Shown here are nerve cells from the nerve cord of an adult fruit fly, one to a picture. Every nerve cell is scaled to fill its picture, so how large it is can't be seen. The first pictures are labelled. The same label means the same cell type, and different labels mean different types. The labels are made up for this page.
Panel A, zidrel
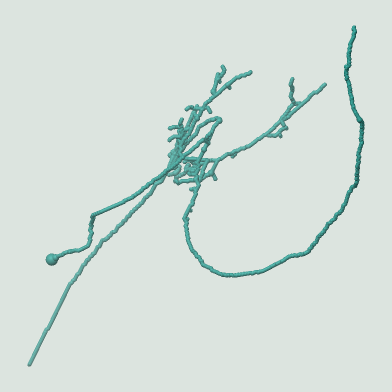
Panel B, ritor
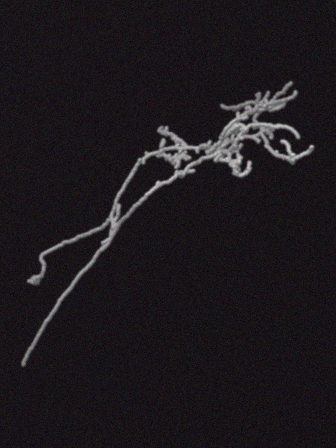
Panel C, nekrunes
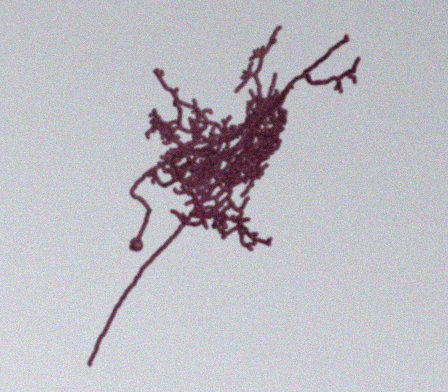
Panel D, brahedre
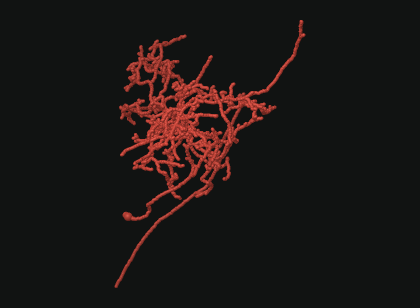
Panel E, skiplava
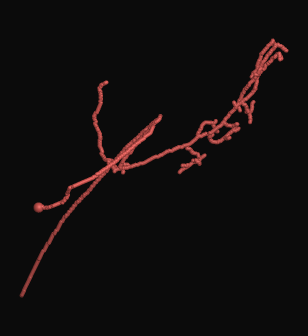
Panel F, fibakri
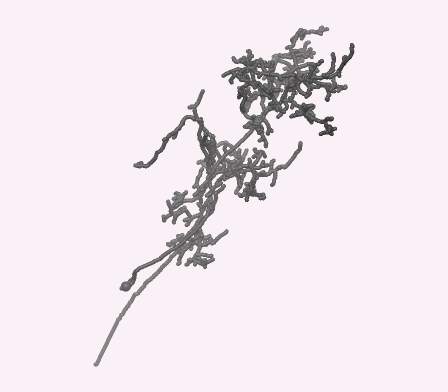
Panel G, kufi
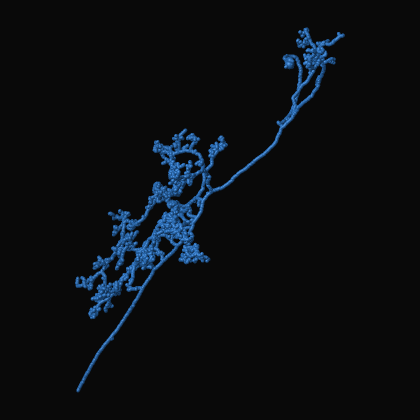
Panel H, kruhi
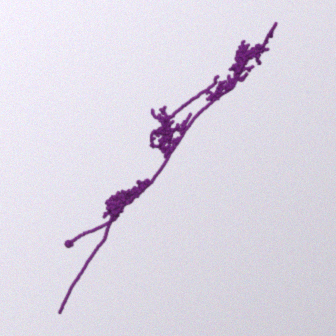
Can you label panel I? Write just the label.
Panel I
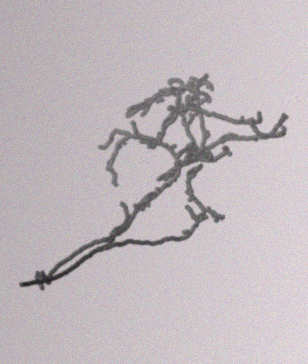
ritor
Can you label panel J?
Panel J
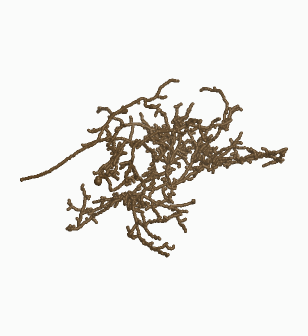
fibakri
